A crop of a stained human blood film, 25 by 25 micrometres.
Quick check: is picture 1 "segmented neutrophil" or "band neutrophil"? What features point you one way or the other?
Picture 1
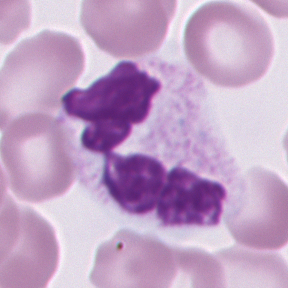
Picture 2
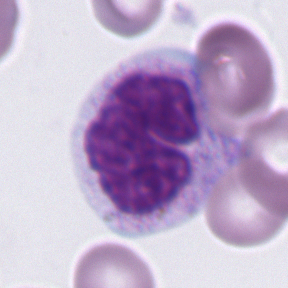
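The segmented neutrophil is shown in picture 1, the band neutrophil in picture 2. In the segmented neutrophil, the nucleus is split into three or more lobes joined by narrow connections, the chain of lobes running from the upper left of the cell to the lower right. In the band neutrophil, the nucleus is folded, with a deep cleft entering from its right side, and it measures about 13 by 10 micrometres.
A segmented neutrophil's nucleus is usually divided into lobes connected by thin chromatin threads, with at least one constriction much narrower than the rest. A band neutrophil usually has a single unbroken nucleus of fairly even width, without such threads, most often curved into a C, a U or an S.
The chromatin of the segmented neutrophil is dark purple and coarsely clumped; no nucleoli are visible in the nucleus of the band neutrophil. Cytoplasm colour differs: pale pinkish-lilac in the segmented neutrophil, pale greyish-blue in the band neutrophil.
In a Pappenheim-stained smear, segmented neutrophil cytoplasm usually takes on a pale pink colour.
In the band neutrophil, the rim of cytoplasm is wider on the right of the nucleus than on the left. Granules are present in both: fine, small pink-violet granules scattered through the segmented neutrophil, fine dust-like pinkish-purple granules in the band neutrophil. Neither cell contains vacuoles.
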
